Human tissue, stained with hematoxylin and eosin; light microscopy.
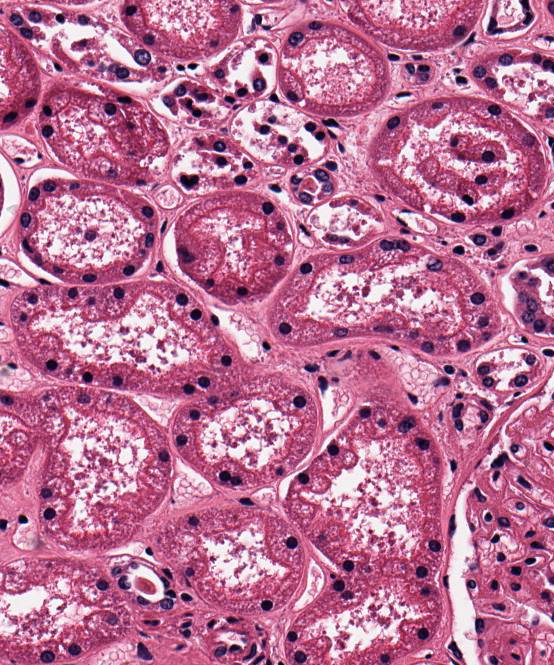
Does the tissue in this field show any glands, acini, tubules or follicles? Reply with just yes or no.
Yes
